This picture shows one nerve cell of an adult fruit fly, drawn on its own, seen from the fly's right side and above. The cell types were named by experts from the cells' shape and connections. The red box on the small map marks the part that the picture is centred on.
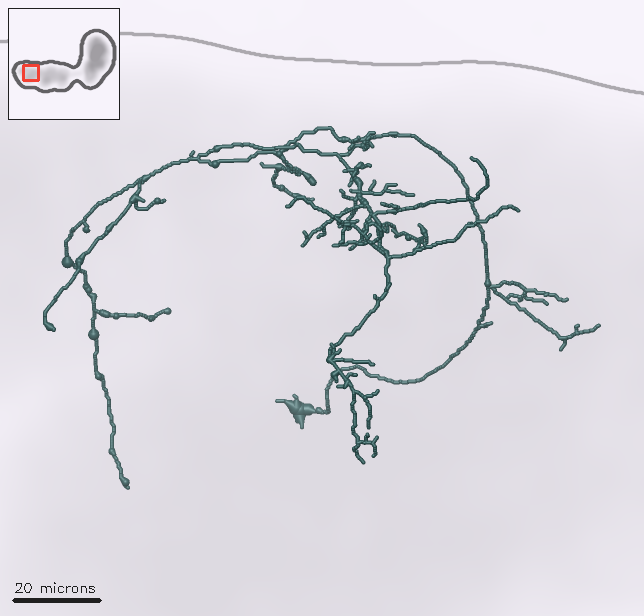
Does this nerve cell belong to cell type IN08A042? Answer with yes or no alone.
yes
